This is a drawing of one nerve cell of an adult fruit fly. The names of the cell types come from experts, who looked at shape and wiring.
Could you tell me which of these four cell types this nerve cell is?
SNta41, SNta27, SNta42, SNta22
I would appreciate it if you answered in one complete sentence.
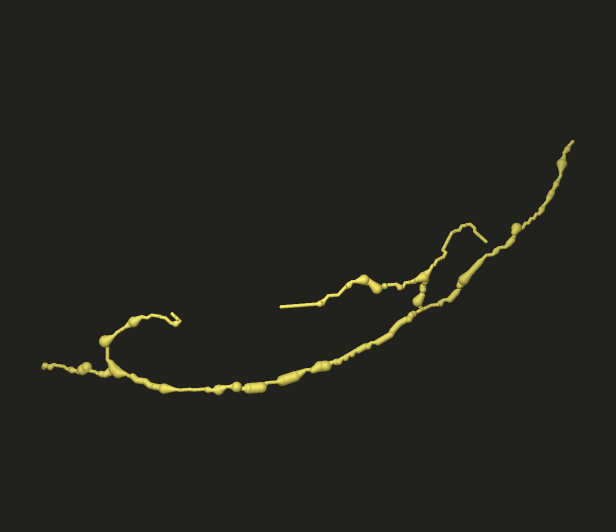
This nerve cell is an instance of the cell type SNta41.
